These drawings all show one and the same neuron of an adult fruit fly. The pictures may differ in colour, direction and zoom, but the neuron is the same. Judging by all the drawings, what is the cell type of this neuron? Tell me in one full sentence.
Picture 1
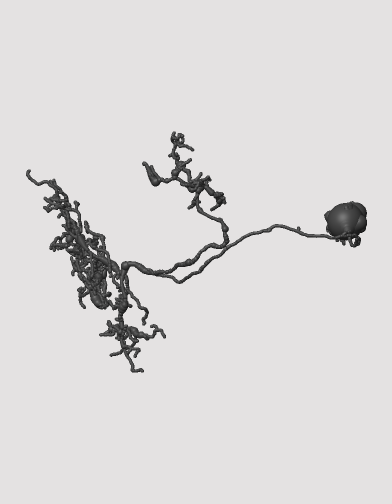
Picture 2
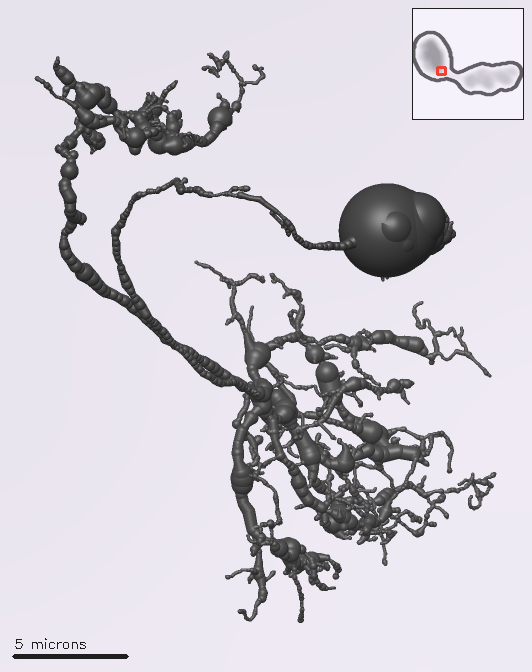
It is the cell type T4a to which this neuron belongs.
